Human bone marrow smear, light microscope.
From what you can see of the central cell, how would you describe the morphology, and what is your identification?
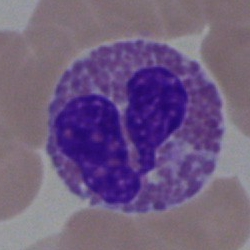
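Let me take the outline first; it is round. The chromatin looks dense and dark purple. And granules, yes, they fill the cytoplasm on every side of the nucleus. So this cell is an eosinophil.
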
